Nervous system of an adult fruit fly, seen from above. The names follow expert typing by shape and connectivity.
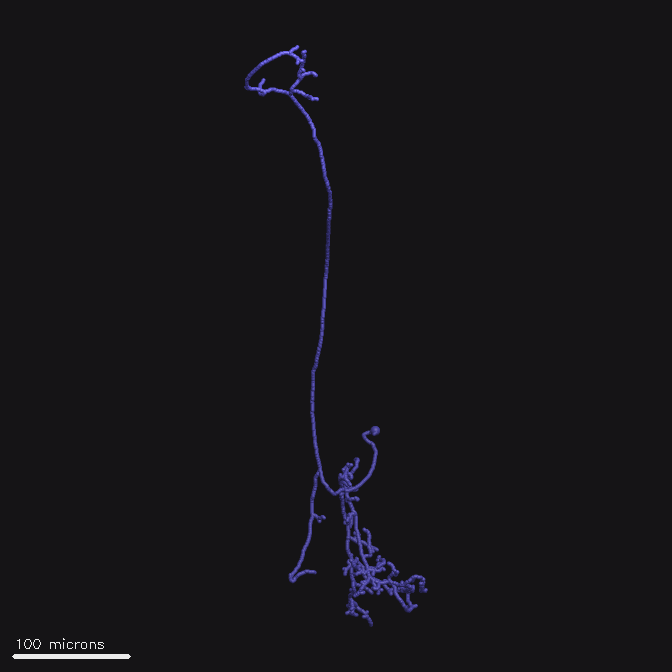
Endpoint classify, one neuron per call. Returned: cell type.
AN08B089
